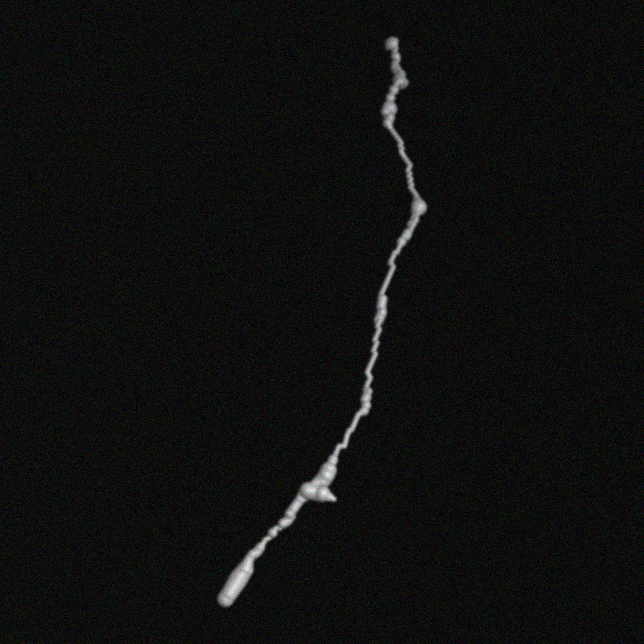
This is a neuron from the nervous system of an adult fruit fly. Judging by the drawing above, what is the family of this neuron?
class visual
